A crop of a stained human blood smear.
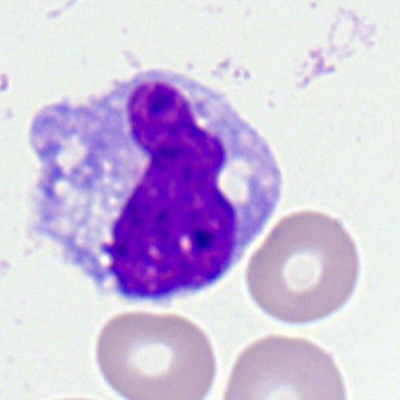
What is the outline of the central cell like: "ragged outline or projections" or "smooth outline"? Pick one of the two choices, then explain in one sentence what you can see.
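Ragged outline or projections. The cell outline is irregular, with a ragged, fuzzy edge on the left side.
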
